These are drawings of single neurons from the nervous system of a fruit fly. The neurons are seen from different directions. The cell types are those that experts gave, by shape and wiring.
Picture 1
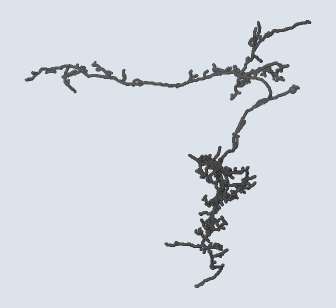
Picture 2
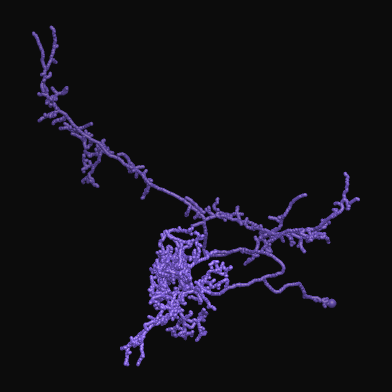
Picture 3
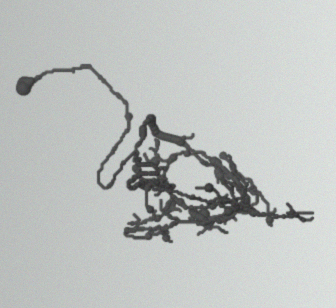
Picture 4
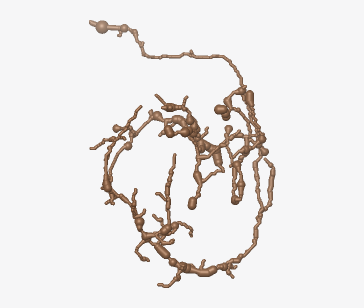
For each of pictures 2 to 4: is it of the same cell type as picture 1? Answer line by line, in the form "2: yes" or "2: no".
2: yes
3: no
4: no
